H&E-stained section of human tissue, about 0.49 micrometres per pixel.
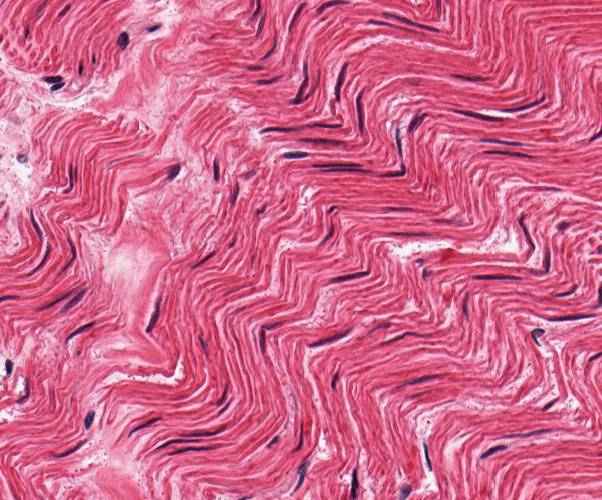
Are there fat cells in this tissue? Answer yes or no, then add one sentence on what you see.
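No. No fat cells are present anywhere in the field.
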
